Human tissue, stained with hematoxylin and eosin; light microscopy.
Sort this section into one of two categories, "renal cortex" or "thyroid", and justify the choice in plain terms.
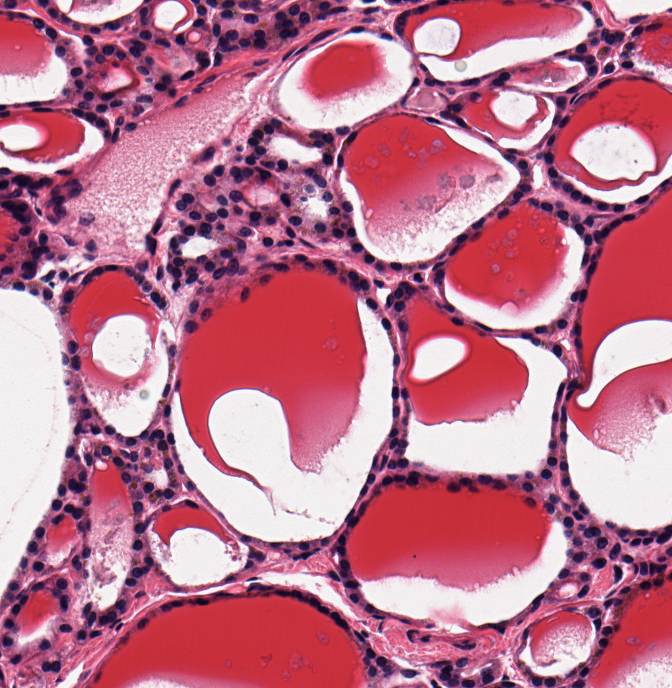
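This is thyroid. The whole field is closely packed round to oval follicles, and they vary widely in size. Each one is lined by a single layer of flattened to low cuboidal cells, their nuclei small, round, dark and evenly spaced.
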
